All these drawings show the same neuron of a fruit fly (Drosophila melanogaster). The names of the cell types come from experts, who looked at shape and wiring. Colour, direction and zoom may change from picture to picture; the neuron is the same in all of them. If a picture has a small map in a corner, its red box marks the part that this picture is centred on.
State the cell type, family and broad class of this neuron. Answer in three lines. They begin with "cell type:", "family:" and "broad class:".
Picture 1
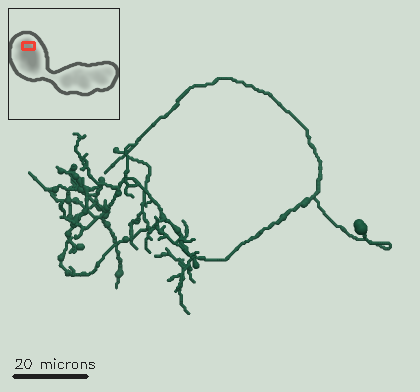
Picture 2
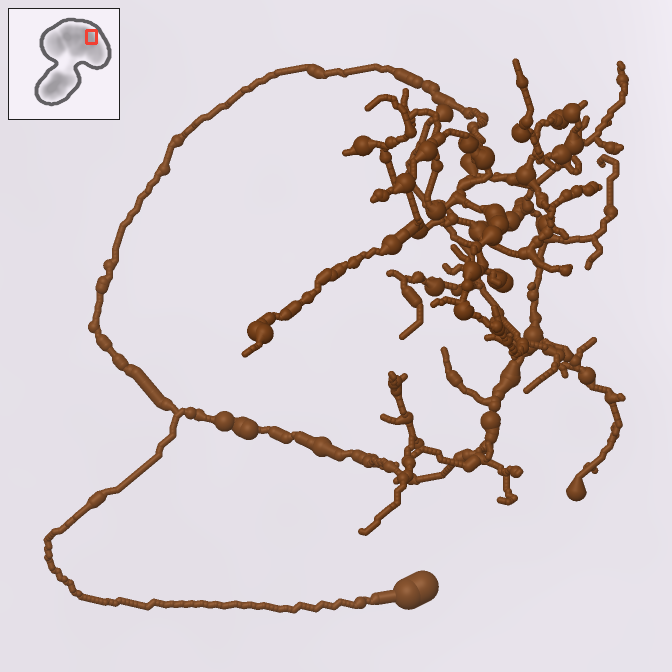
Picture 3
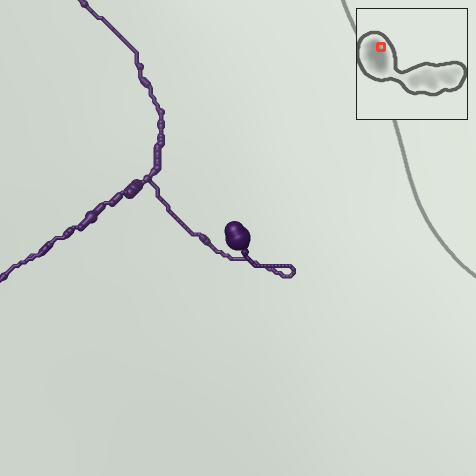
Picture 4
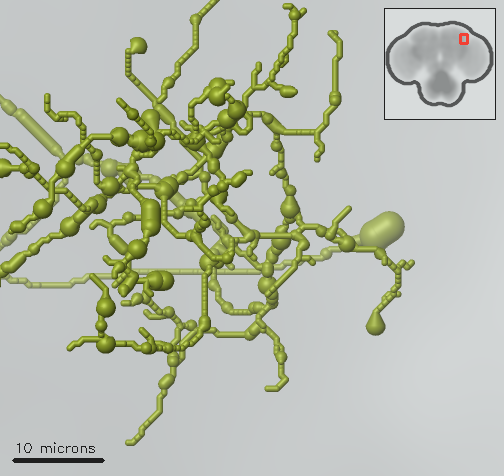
cell type: CB1899
family: hemilineage SLPp&v1_posterior
broad class: central-brain intrinsic neuron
